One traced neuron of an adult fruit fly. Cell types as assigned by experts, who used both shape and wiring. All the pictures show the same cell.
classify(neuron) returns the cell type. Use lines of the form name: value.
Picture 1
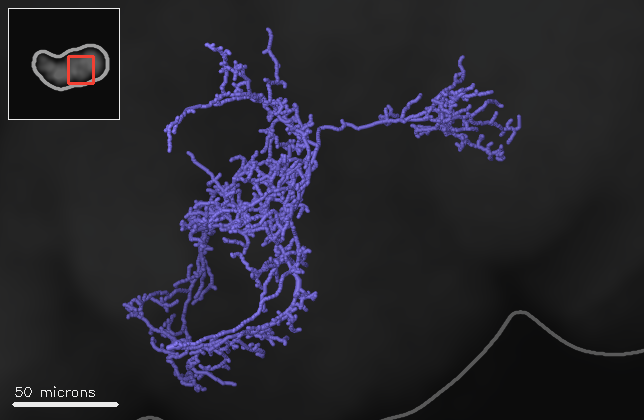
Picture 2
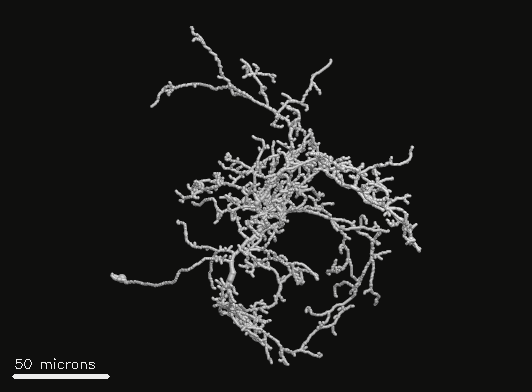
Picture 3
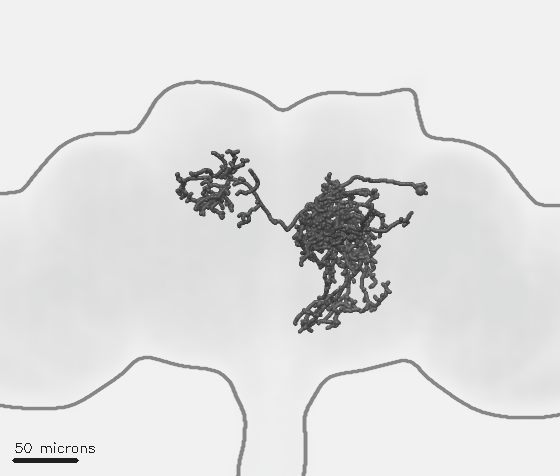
cell type: VES087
